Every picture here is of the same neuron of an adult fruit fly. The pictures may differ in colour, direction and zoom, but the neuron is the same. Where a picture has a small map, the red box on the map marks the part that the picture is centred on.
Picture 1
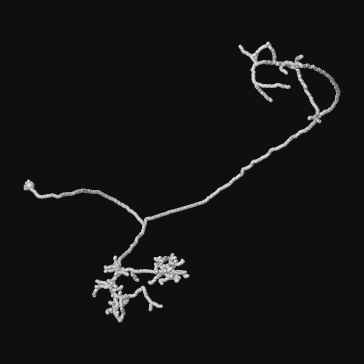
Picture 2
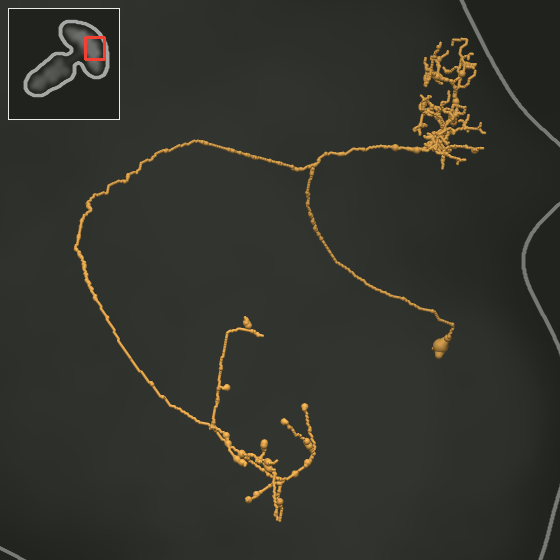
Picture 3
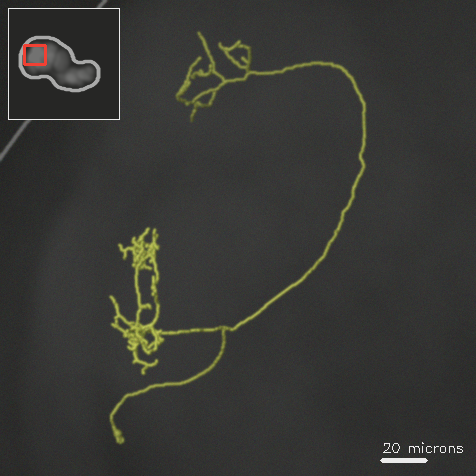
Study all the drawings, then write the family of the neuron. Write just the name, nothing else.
hemilineage ALlv1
